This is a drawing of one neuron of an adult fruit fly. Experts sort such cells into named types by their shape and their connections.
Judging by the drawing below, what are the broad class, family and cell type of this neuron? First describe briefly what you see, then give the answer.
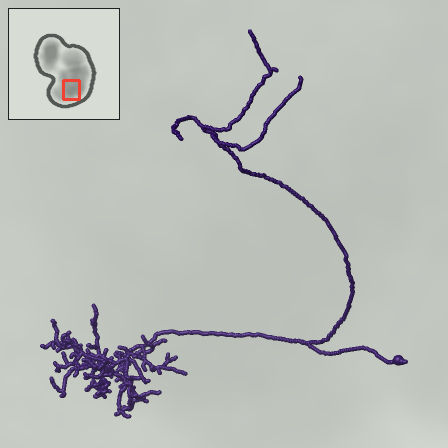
Its cell body lies at the lower right of the picture. The picture shows dozens of branch ends. Its broad class is visual projection neuron. Its family is LPT. It is of cell type LPT100.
